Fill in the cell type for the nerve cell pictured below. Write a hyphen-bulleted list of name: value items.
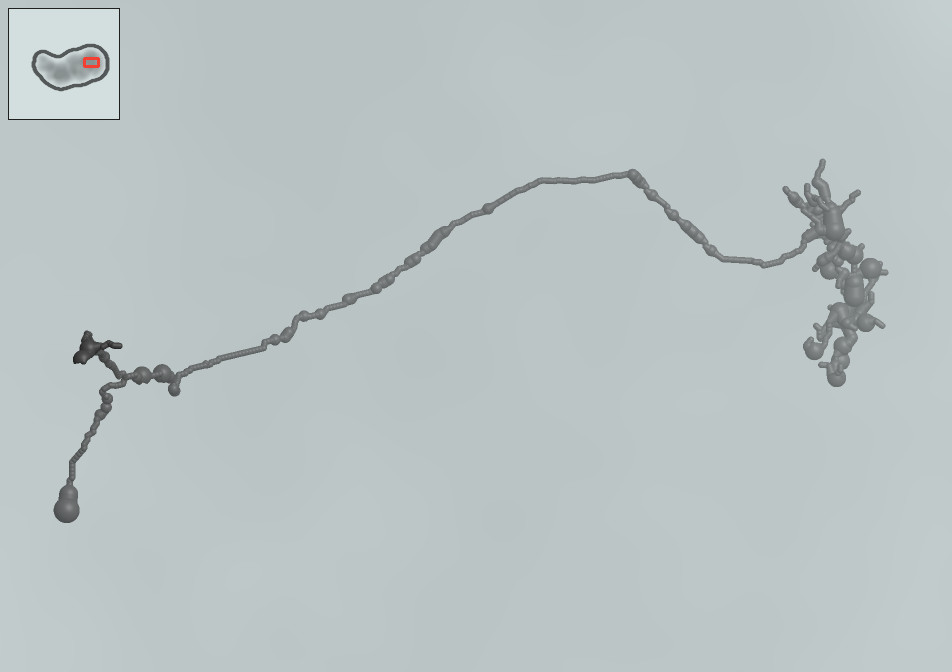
- cell type: LPC2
